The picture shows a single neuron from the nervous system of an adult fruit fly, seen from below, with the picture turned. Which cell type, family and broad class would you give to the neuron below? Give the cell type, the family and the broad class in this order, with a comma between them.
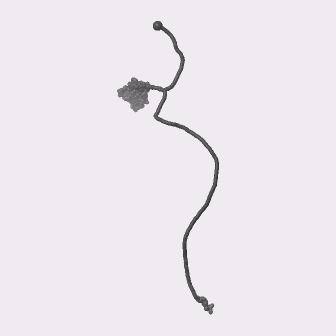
MeVP6, MeVP, visual projection neuron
